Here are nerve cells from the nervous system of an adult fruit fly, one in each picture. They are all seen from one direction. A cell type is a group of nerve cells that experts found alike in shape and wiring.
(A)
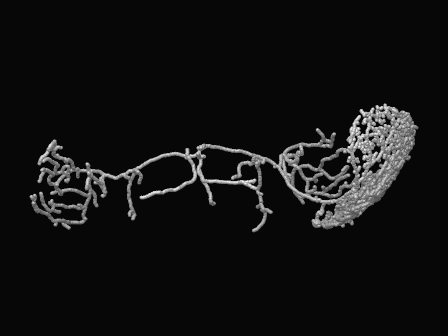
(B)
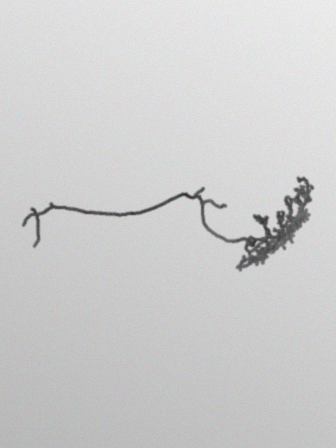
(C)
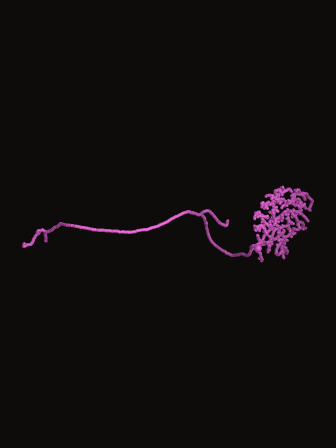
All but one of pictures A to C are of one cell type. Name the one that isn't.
A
